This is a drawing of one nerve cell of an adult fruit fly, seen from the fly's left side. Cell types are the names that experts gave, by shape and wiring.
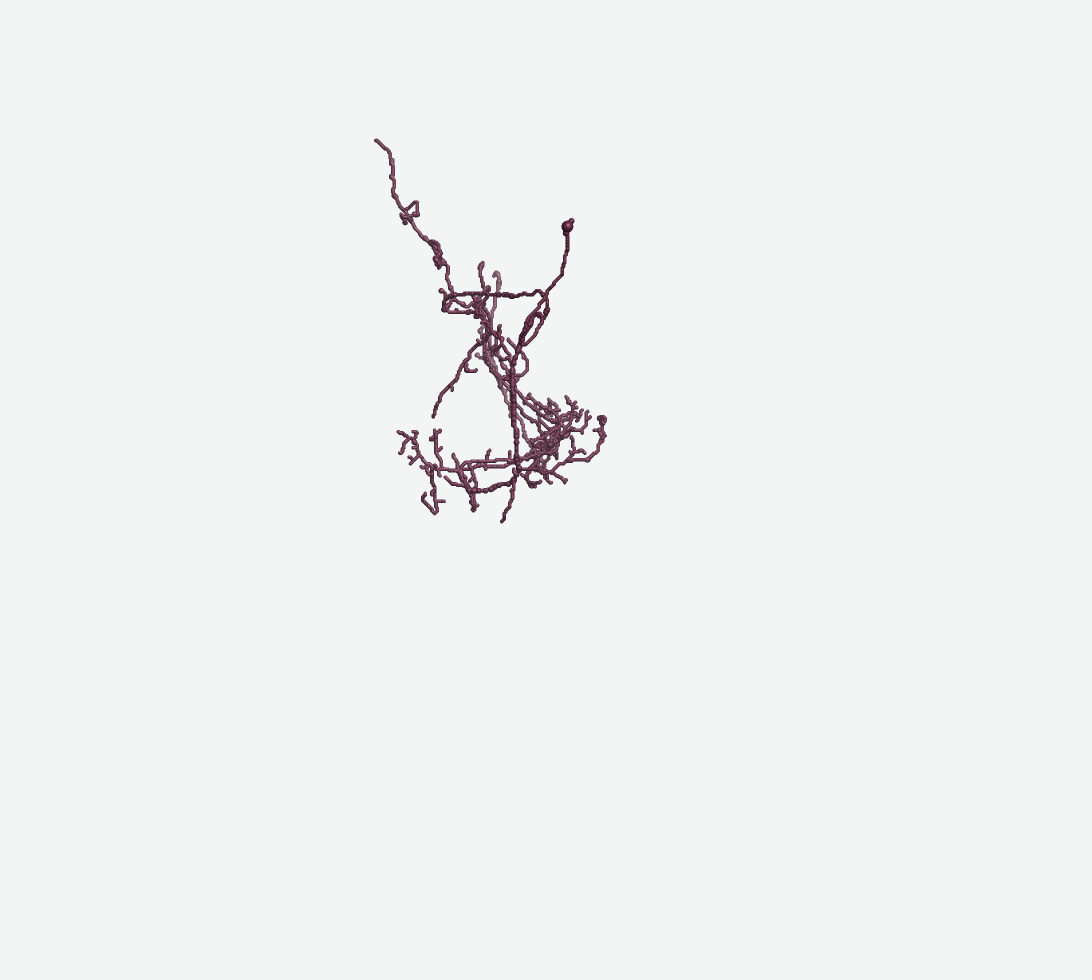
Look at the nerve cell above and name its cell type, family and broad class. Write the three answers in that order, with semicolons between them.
AVLP755m; hemilineage LHl1; central-brain intrinsic neuron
